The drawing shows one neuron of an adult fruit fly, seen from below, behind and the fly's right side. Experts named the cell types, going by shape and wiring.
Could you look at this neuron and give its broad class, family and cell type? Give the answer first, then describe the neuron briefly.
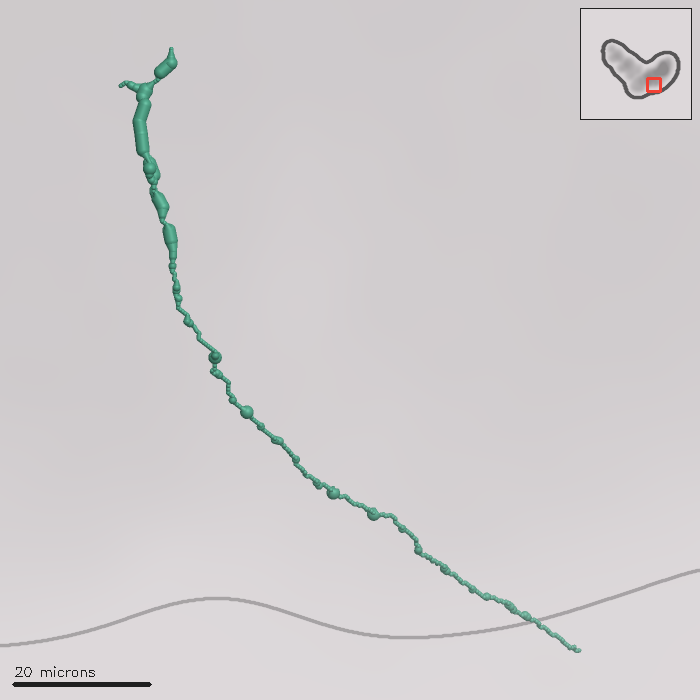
Its broad class is sensory neuron entering the brain. Its family is called class mechanosensory. Its cell type is JO-ED2_a. No cell body is drawn. By the scale bar it is about 90 microns tall in this view. There are a dozen or fewer branch ends.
